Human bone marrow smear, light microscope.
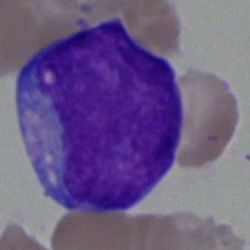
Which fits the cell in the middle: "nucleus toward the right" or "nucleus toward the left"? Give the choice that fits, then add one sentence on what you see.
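Nucleus toward the right. The visible cytoplasm lies as a crescent along the left side of the cell.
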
